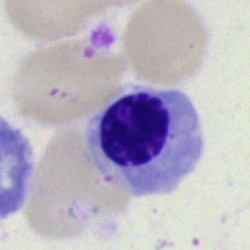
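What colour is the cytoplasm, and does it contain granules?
It is pale blue, with no granules.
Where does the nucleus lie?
Off-centre, toward the upper left of the cell.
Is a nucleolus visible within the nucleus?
No nucleolus can be seen.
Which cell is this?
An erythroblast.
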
